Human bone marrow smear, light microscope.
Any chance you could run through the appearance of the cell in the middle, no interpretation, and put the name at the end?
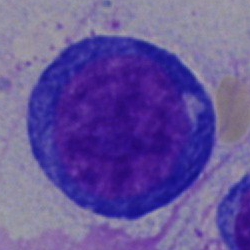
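Chromatin comes first: finely granular, not coarsely clumped. The cytoplasm is deep blue and forms a narrow rim around the entire nucleus. Finally, a small pale area lies in the cytoplasm to the right of the nucleus. The cell is a proerythroblast.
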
